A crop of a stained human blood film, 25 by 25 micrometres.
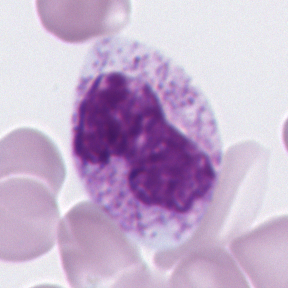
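Band neutrophil. The elongated nucleus runs from upper left to lower right across the cell and is pinched in near its middle by notches on both long sides. Its chromatin is dark purple and coarsely clumped; between the granules, the cytoplasm is very pale, almost colourless.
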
